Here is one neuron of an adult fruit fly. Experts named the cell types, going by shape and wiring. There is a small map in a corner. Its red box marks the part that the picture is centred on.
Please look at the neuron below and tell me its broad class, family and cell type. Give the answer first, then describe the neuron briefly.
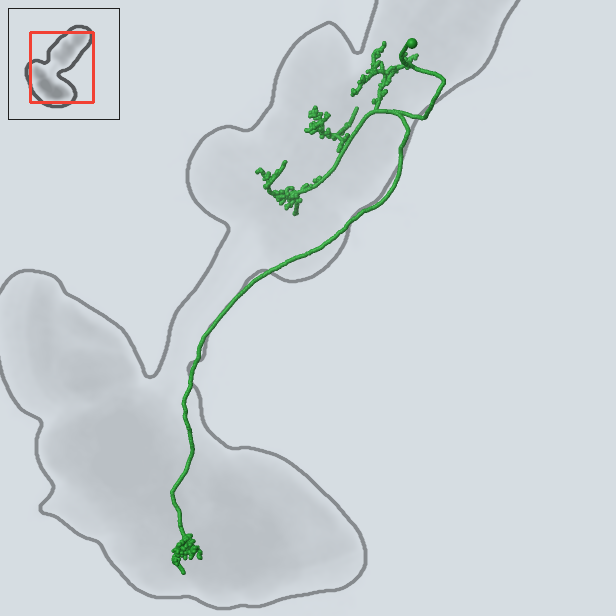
Its broad class is ascending neuron. The family is hemilineage 19B. The cell type is AN19B036. It reaches both the brain and the nerve cord, passing through the neck. In this view it is taller than it is wide.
